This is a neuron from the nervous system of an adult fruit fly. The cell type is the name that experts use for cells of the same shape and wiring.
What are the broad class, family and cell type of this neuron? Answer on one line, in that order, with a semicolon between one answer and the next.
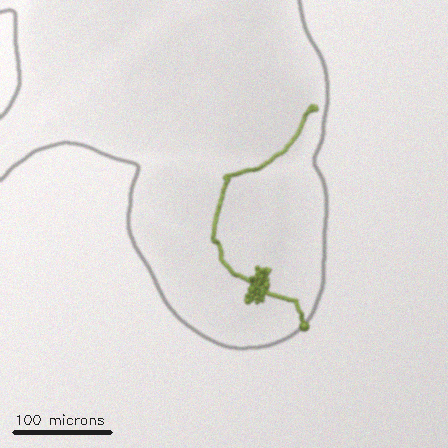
visual projection neuron; MeTu; MeTu1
